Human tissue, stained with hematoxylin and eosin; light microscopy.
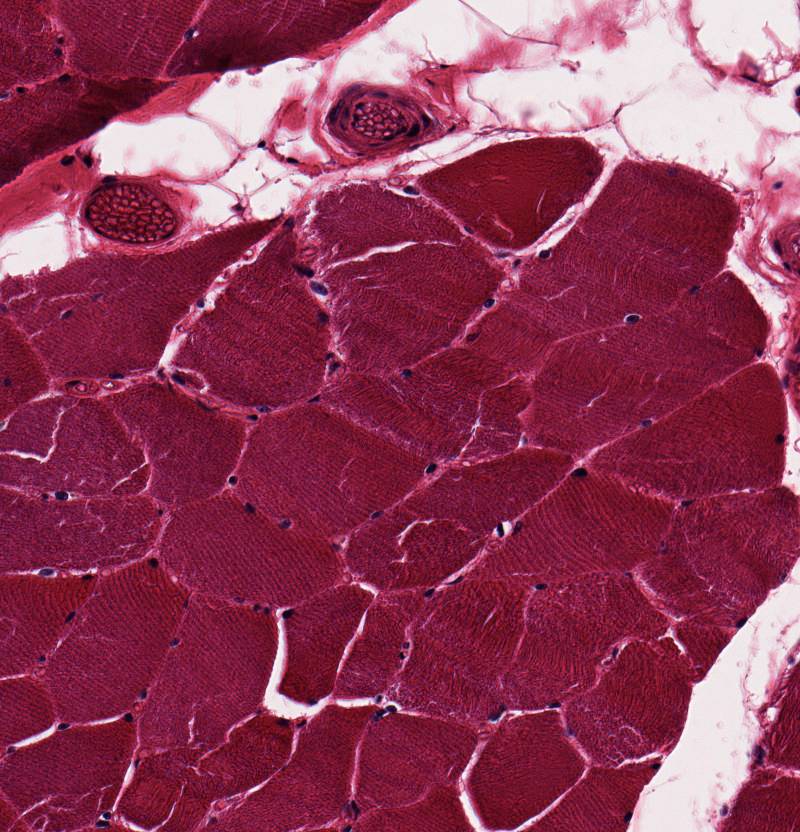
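Skeletal muscle: fibres with deep red-pink cytoplasm and small, dark, flattened nuclei at their edges. Only thin strands of connective tissue lie between fibres, and narrow white clefts split some neighbours apart, mostly in the lower half.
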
